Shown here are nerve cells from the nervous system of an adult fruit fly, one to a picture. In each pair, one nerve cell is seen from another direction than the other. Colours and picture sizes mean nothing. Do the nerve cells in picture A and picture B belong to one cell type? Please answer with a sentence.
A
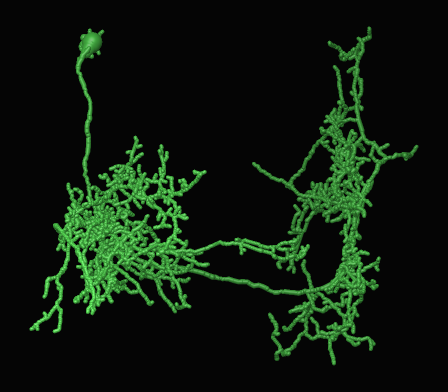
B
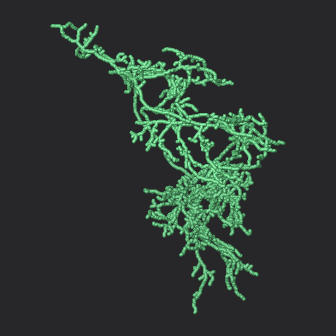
They are of the same cell type.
